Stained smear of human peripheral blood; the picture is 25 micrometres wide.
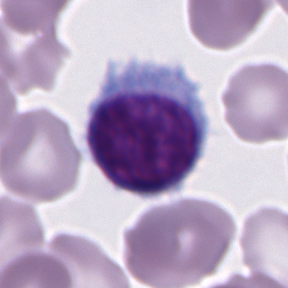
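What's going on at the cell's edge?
Fine hair-like projections fringe the pale blue cytoplasm, most prominently along the upper edge.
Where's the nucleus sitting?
Toward the lower part of the cell.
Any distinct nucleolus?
None visible.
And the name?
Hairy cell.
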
